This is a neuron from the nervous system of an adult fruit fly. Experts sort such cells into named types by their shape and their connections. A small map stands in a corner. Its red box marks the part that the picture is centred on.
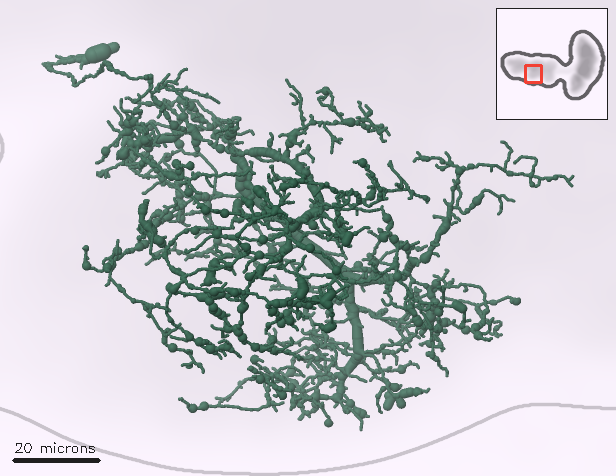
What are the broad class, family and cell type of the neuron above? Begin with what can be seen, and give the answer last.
It lies in the nerve cord. By the scale bar it is about 130 microns wide in this view. The picture shows more than a hundred branch ends. This is a nerve-cord intrinsic neuron. Its family is hemilineage 03A. Its cell type is IN03A010.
